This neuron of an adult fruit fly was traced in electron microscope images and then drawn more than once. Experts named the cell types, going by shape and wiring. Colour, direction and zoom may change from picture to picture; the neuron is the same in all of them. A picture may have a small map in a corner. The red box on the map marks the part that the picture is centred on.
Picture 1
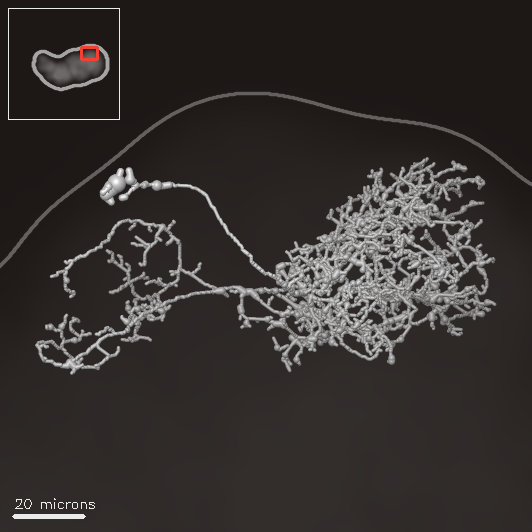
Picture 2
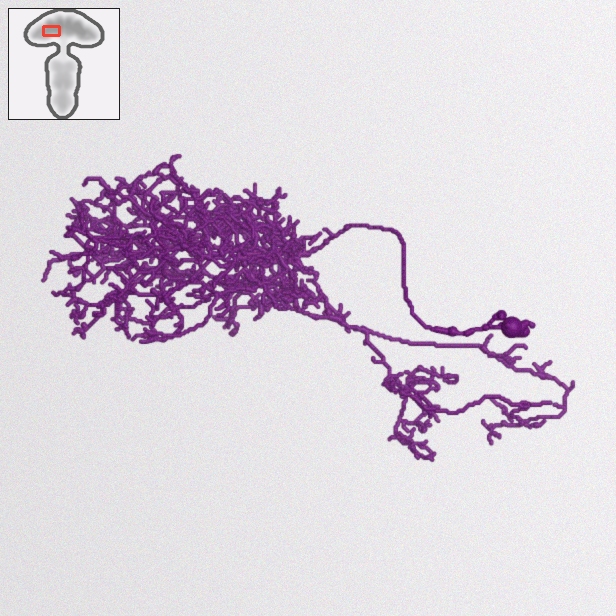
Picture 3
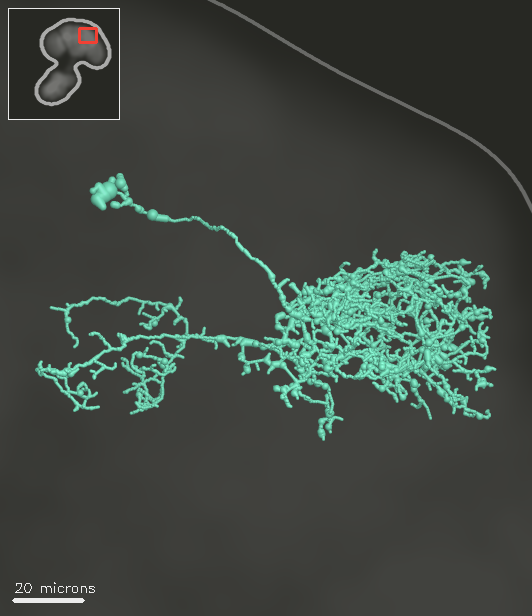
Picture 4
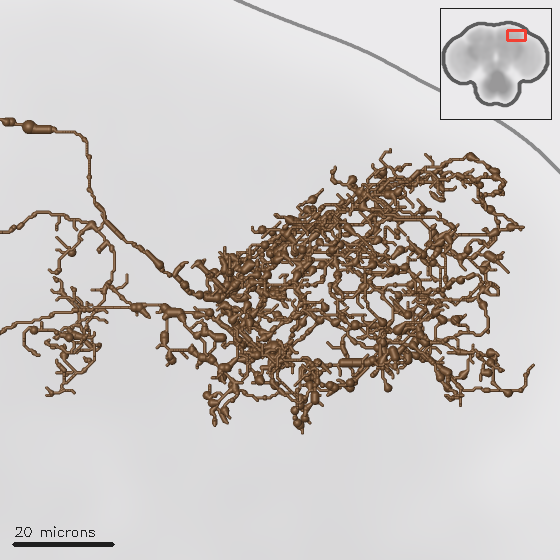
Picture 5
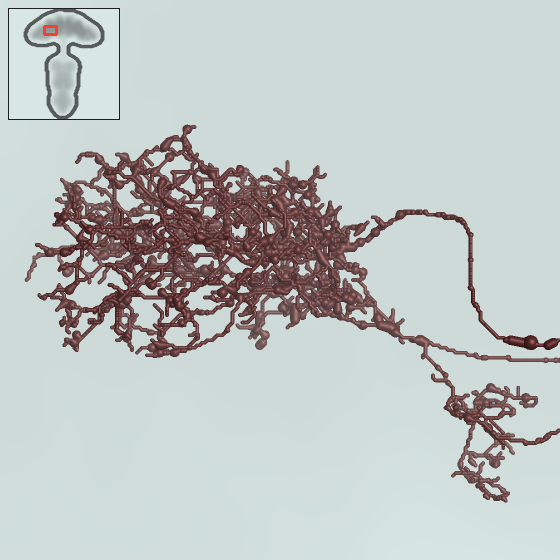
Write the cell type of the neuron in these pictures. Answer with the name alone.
LHPD5c1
